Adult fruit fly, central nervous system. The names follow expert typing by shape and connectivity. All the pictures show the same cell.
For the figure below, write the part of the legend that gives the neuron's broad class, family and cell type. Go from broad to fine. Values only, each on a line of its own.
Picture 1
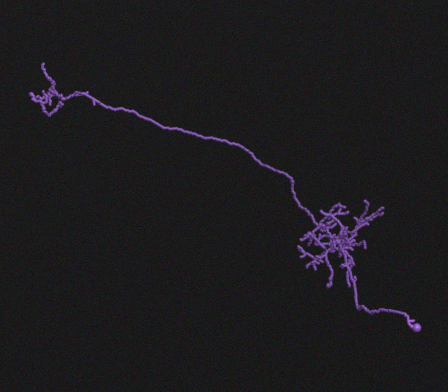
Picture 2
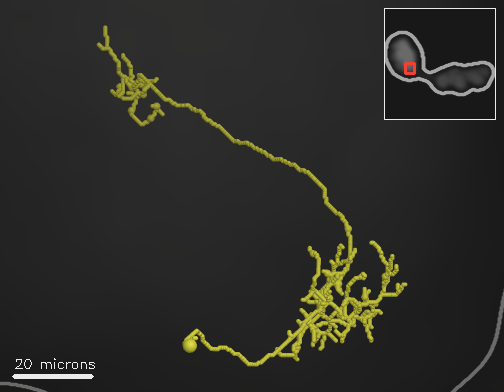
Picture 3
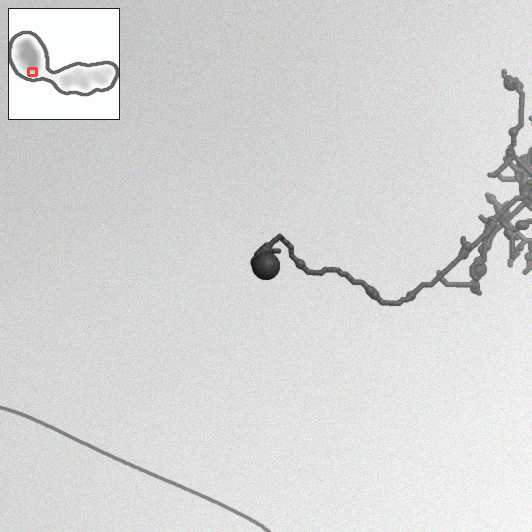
optic-lobe intrinsic neuron
Tm
Tm40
